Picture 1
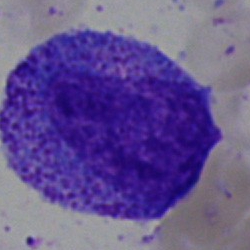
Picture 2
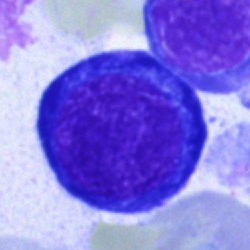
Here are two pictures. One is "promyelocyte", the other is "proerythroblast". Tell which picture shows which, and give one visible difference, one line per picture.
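Picture 1 shows a promyelocyte: The cytoplasm is packed with coarse dark purple granules.
Picture 2 shows a proerythroblast: No granules are visible in the cytoplasm.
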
